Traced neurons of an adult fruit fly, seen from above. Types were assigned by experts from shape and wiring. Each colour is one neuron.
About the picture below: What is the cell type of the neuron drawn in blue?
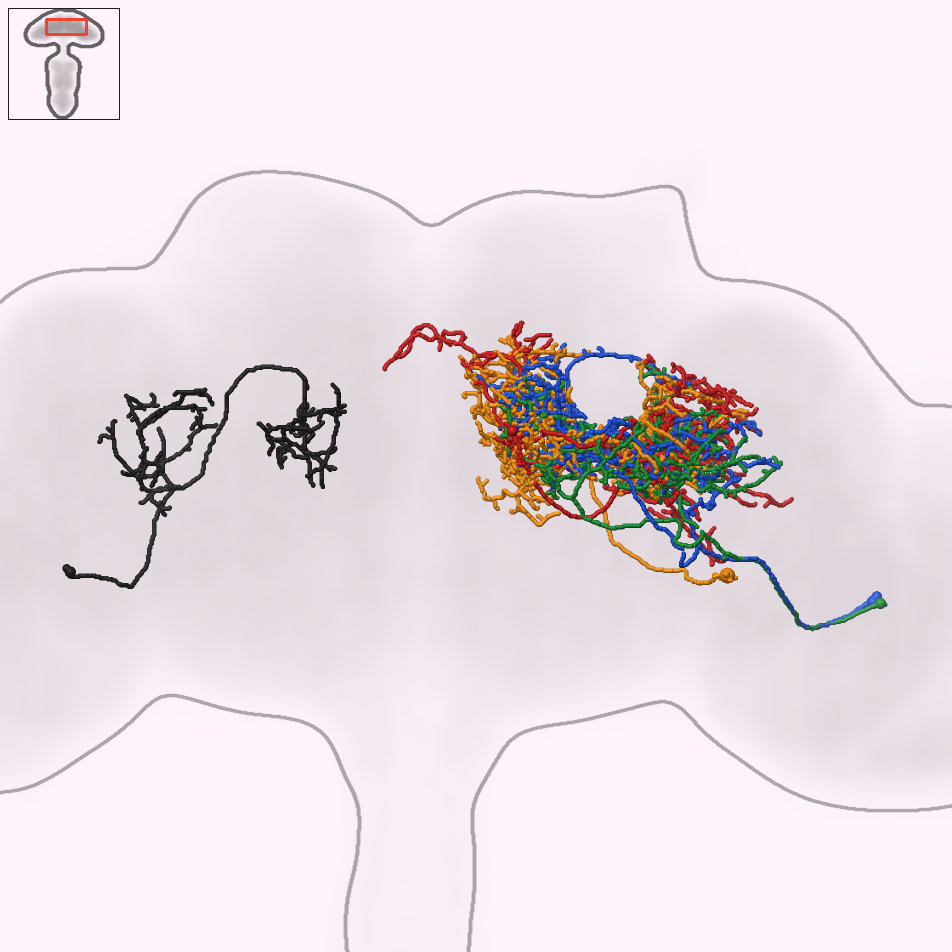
SMP250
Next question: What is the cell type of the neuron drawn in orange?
SMP203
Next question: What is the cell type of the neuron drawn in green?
SLP340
